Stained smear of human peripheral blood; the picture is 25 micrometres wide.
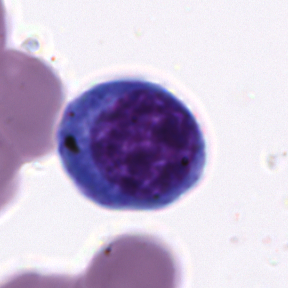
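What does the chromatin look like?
Purple and patchy, with darker clumps separated by paler streaks.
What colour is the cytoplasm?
Deep blue, with its rim widest on the left side of the cell.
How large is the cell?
About 12 micrometres across.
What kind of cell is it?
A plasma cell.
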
